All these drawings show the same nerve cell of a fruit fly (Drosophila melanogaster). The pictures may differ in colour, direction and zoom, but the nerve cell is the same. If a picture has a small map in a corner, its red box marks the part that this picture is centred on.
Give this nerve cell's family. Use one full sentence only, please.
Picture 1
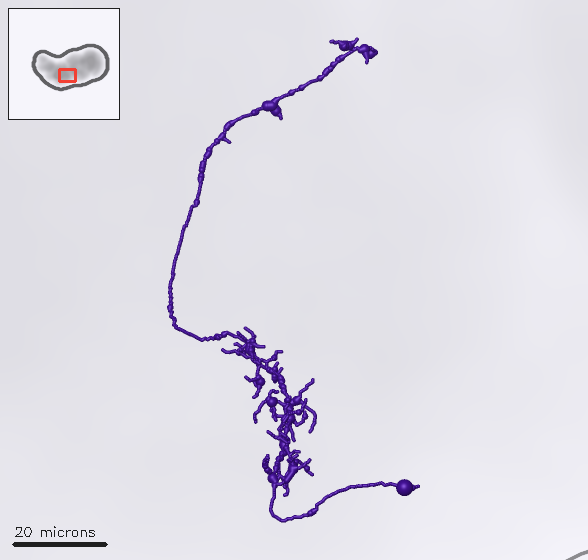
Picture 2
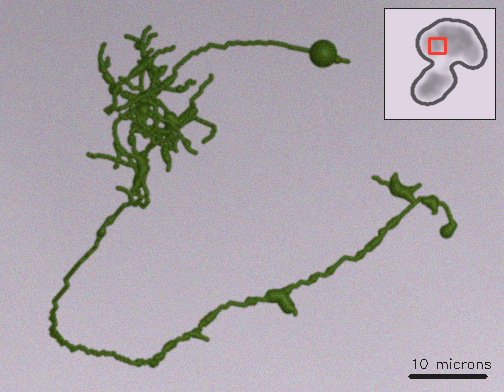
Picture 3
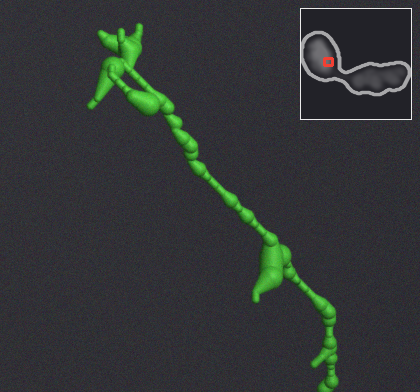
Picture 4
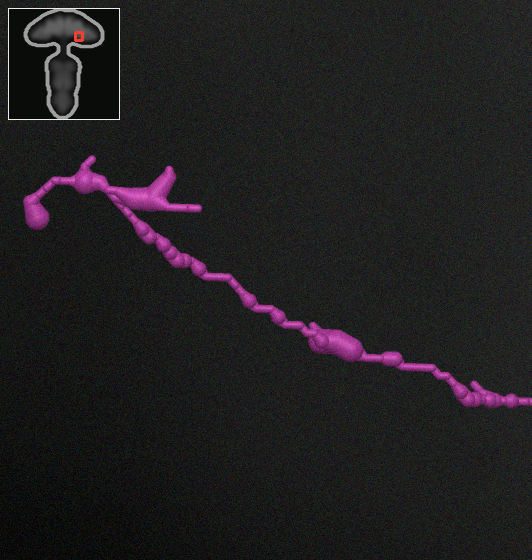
The nerve cell is sorted into family Tm.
